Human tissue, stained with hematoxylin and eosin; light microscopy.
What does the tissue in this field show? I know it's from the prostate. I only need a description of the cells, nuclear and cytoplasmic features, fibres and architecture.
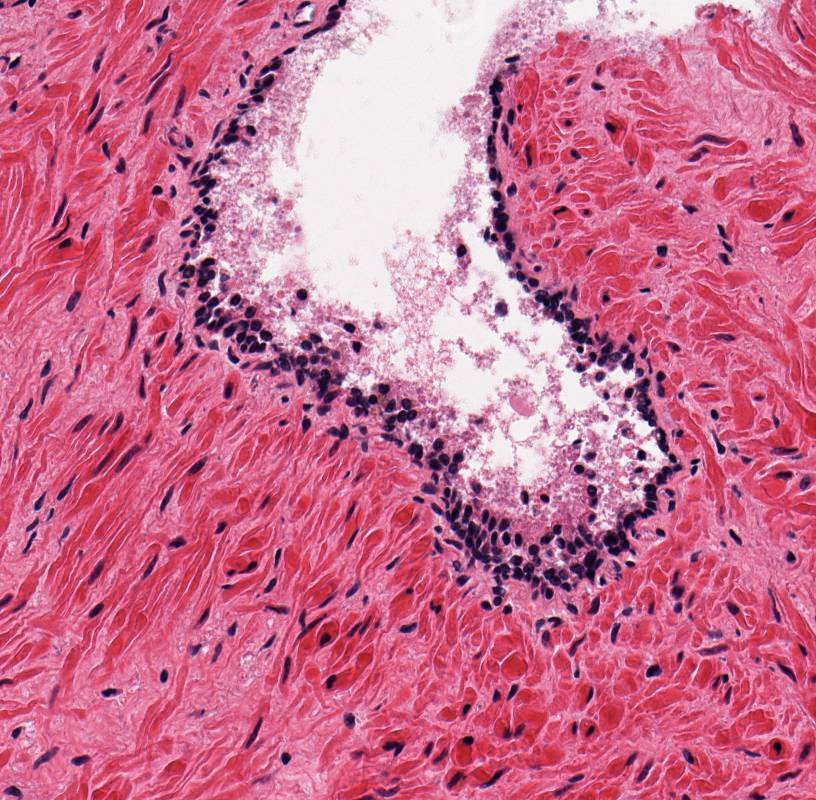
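Lumen: one, irregular, in the upper centre; stroma fills the remainder. Lining: several layers of crowded, small, dark round-to-oval nuclei. Stroma: bundles of smooth muscle cells, cut lengthwise on the left and in cross-section on the right. Muscle cells: elongated, blunt-ended nuclei in brightly eosinophilic cytoplasm.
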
